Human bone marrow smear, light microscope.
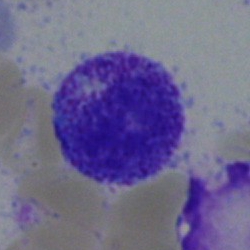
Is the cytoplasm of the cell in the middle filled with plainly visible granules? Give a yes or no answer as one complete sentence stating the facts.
Yes, many visible granules are held in the cytoplasm of the cell.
